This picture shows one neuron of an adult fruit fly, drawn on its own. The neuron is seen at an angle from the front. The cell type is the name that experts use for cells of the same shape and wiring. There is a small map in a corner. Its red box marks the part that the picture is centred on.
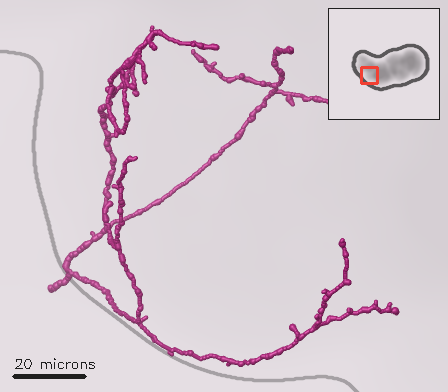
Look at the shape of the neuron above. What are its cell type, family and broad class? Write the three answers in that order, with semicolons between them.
SNpp45; class mechanosensory proprioceptive; sensory neuron entering the nerve cord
